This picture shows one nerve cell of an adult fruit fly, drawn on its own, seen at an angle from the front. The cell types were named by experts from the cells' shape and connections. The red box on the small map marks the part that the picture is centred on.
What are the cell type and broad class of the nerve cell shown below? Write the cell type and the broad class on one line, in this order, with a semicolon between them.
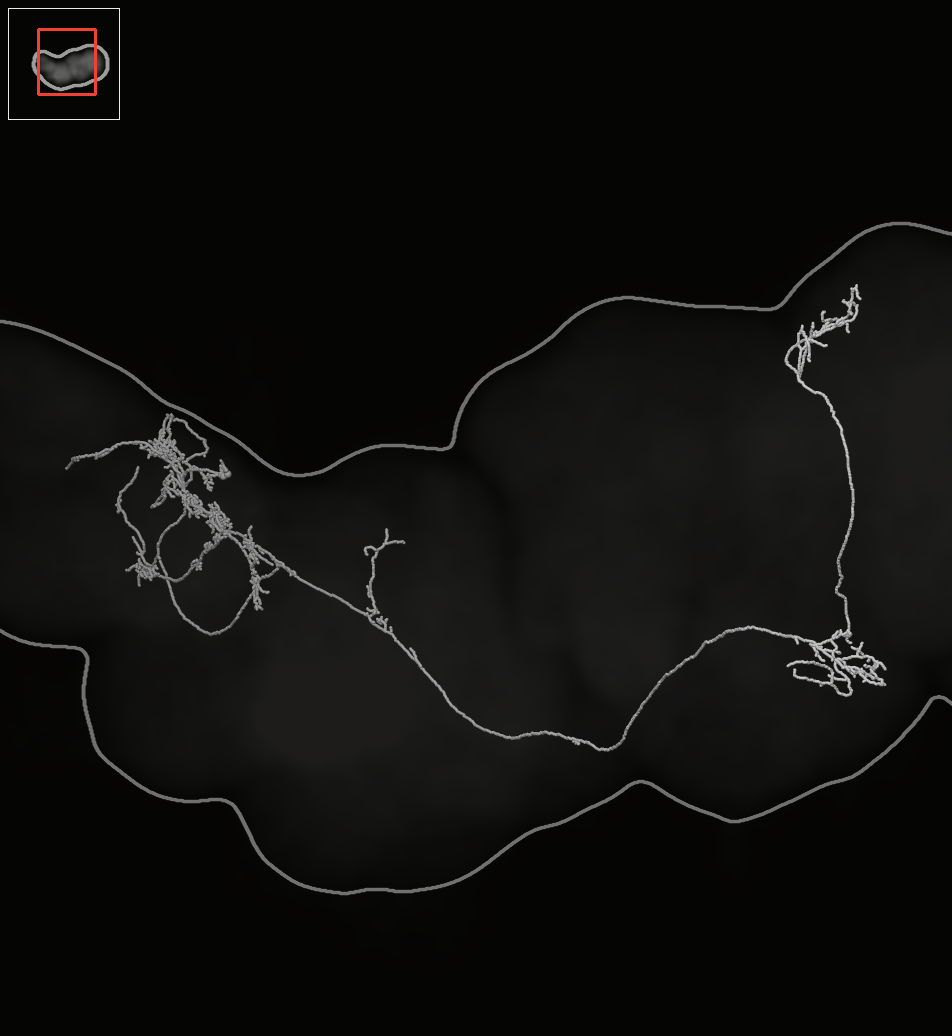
ANXXX136; ascending neuron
